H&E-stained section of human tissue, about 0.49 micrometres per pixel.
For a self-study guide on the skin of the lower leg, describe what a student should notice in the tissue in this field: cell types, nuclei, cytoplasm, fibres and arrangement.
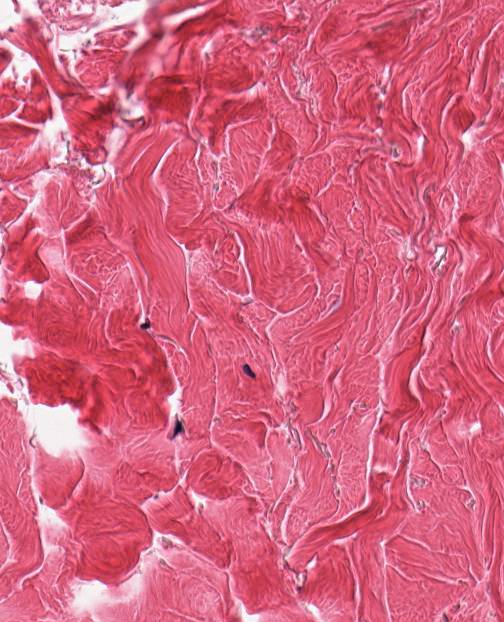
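To start with what fills the field: densely packed bundles of pink collagen fibres, throughout. As for direction, the bundles run many different ways and interlace with one another. In outline, many of them are wavy. Cells are few, just some small, dark, elongated nuclei scattered among the bundles.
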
